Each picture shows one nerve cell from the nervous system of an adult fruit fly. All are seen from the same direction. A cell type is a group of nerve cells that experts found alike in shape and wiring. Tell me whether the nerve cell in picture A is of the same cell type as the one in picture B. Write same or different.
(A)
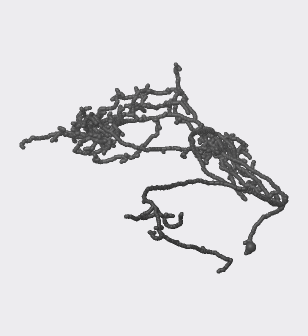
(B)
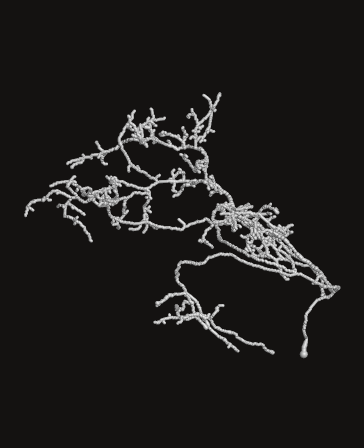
same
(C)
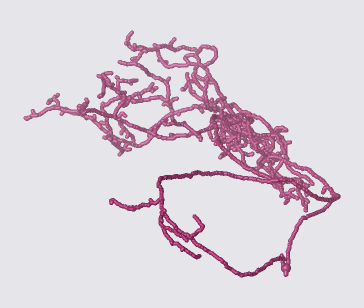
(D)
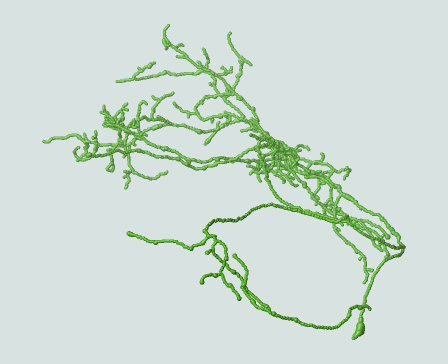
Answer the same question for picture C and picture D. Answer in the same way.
same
